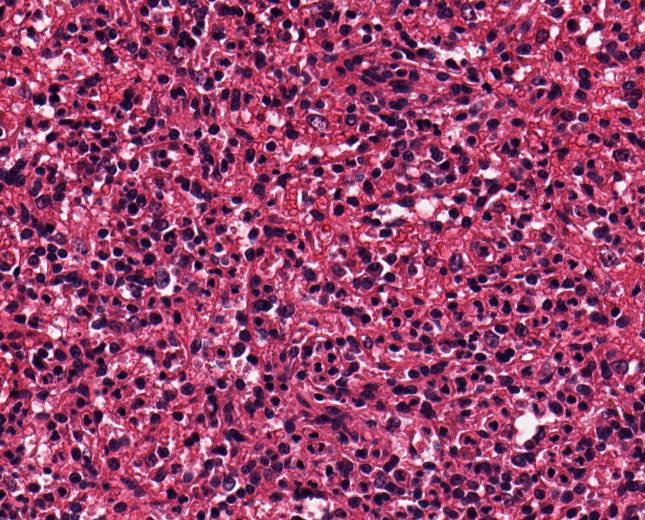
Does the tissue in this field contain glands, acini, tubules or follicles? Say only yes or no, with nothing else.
No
